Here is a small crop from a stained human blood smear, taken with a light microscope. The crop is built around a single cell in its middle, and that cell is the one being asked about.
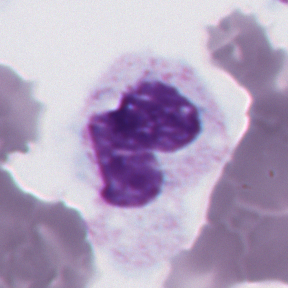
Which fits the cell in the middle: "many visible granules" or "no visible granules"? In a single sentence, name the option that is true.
Many granules are visible within its cytoplasm.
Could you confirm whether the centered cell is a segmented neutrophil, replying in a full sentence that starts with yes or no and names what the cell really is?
Yes, a segmented neutrophil is present in the middle of the crop.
